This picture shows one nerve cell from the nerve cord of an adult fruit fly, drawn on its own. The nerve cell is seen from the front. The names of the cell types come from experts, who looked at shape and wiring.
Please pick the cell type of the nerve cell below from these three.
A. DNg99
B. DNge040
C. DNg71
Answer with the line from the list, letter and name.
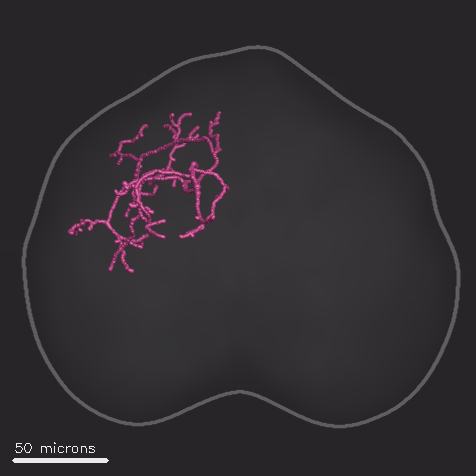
B. DNge040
